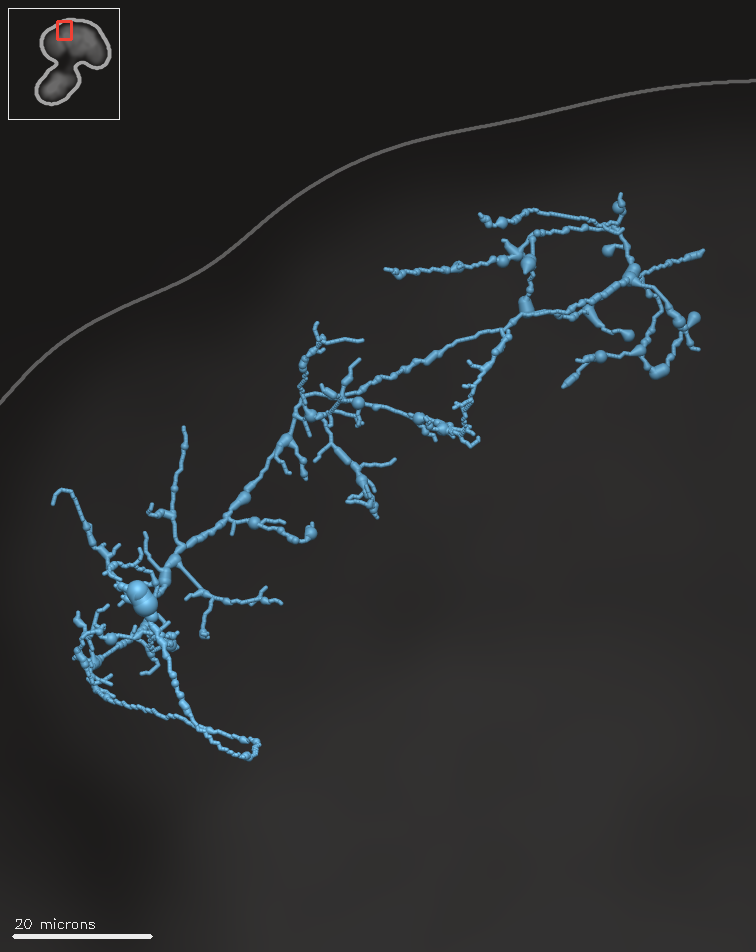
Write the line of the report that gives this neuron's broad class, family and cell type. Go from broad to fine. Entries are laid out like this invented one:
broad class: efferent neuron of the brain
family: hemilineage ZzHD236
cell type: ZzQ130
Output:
broad class: central-brain intrinsic neuron
family: hemilineage LHa3
cell type: CB1333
